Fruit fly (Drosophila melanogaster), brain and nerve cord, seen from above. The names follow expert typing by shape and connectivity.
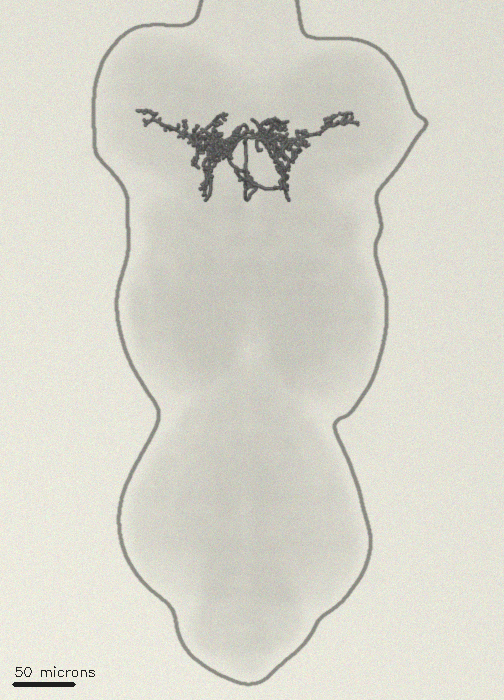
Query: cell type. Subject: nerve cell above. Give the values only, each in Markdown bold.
**IN00A019**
